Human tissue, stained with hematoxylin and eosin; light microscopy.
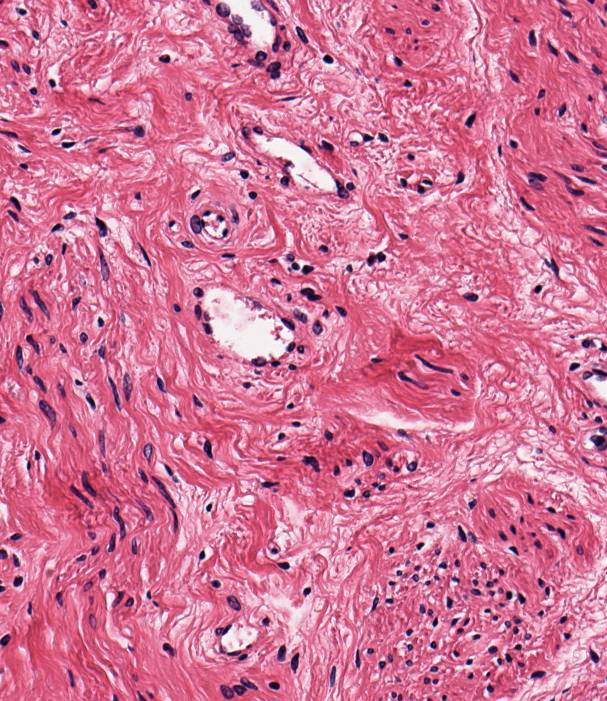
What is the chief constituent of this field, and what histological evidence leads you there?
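This is dense connective tissue. Look: the whole field is dense pink stroma of wavy collagen bundles in varied directions, with dark, elongated spindle-shaped nuclei scattered between.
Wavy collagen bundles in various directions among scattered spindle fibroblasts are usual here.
There is no epithelium anywhere, no sheet of touching cells. The vessel lumens are largely pale and empty.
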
